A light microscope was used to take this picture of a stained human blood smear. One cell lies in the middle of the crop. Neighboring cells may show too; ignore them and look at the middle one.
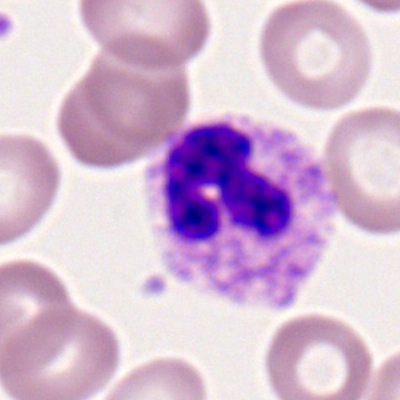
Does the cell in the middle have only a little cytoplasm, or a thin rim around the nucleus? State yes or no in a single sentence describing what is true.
No, the nucleus does not fill most of the cell; the cytoplasm is plentiful.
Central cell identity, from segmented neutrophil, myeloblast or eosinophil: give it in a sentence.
The cell at the centre of the field is a segmented neutrophil.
